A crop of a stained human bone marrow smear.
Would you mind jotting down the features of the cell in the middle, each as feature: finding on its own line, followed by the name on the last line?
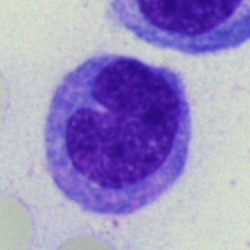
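Cytoplasm: moderate greyish-blue rim, widest lower left
Vacuoles: absent
Nucleus: indented, notch cutting in from upper left
Nucleoli: not visible
Identity: monocyte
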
